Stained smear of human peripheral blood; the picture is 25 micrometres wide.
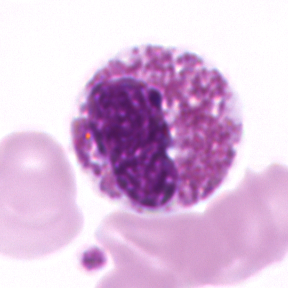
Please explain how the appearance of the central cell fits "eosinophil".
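Two features of this eosinophil fit its kind well.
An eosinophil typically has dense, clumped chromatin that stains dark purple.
Here the chromatin is dense and dark purple, in keeping with that.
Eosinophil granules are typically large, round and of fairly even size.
Coarse granules fill the cytoplasm of this cell, matching the large size expected.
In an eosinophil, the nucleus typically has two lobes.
In this cell the nucleus has a notch on its right side and lies off-centre toward the left side of the cell. The cell is about 15 micrometres across.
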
